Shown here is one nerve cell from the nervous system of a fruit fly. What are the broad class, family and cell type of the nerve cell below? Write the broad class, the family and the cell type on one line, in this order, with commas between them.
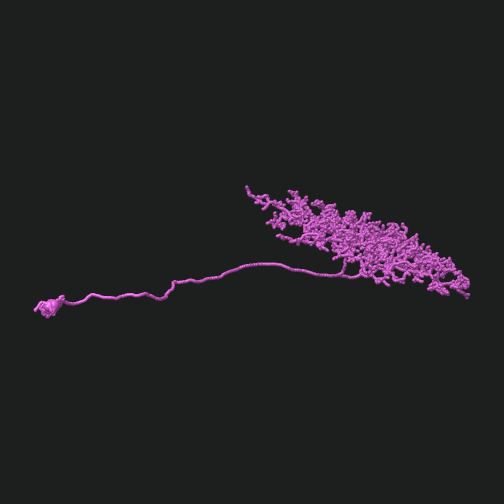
optic-lobe intrinsic neuron, Pm, Pm5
